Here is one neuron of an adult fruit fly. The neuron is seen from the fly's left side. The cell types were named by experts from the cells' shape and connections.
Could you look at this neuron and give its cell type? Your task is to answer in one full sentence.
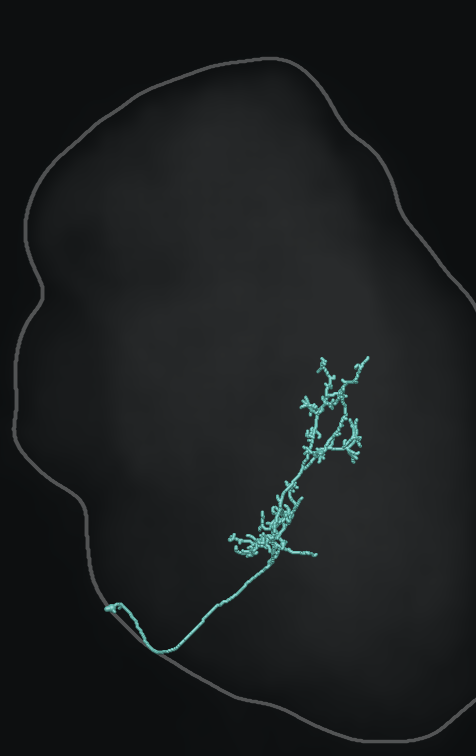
The cell type to which this neuron belongs is AMMC025.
